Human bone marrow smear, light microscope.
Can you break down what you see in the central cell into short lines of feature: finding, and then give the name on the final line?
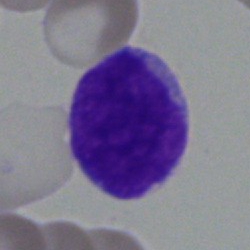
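Nucleus: fills almost the whole cell
Cytoplasm: thin pale bluish sliver, upper right edge only
Granules: none seen
Vacuoles: none seen
Name: blast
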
